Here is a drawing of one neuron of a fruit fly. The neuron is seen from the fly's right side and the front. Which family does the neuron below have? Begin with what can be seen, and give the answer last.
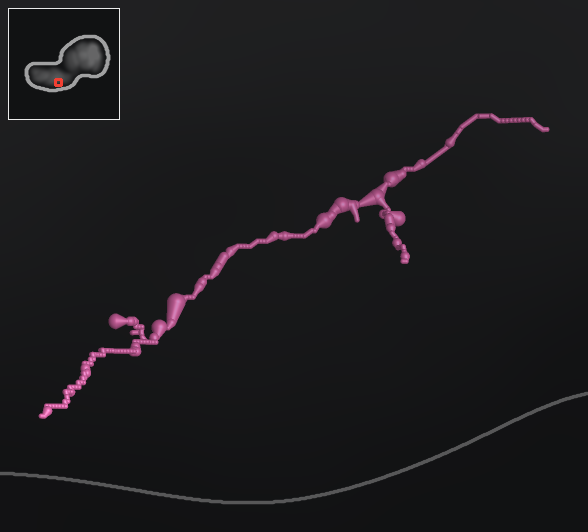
No cell body is drawn. There are a dozen or fewer branch ends. This is a sensory neuron entering the nerve cord. Its family is called class gustatory.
